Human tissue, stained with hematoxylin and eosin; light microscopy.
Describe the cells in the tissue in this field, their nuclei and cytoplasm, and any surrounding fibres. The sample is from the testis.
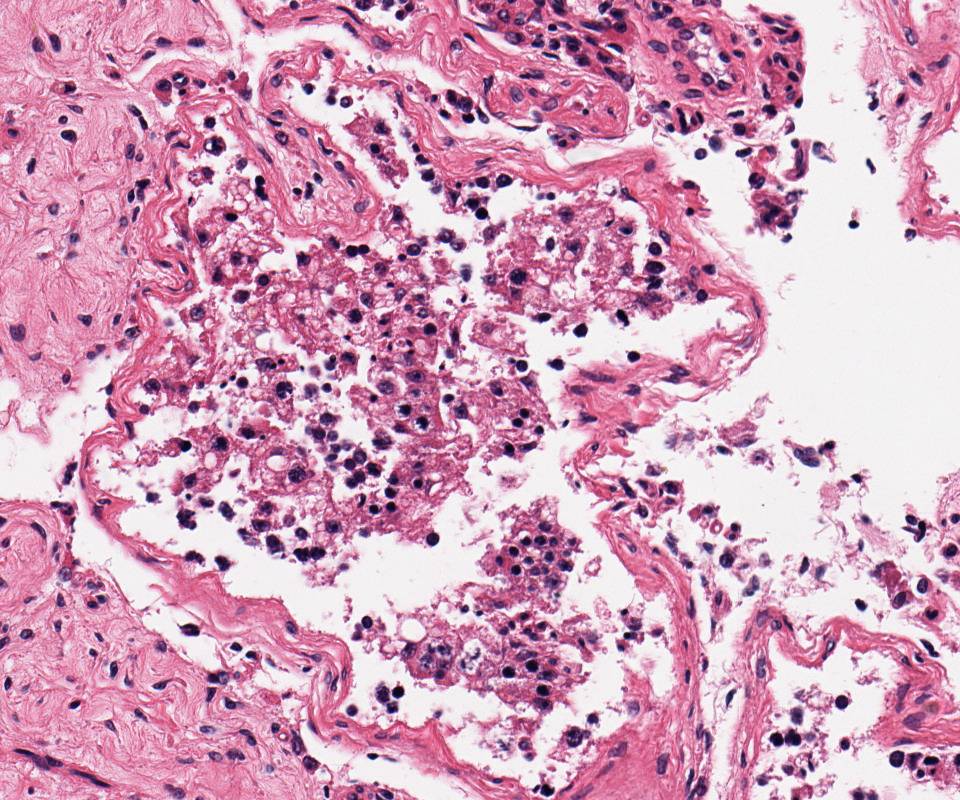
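Across the centre and right of the field, thin wavy pink fibrous bands outline irregular spaces. The central space holds foamy cells, among which many small, round, dark-staining nuclei are scattered. Along the left edge and into the lower left corner lies dense pink collagenous tissue with scattered spindle-shaped nuclei. Nowhere in the field are glands or tubules seen.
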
